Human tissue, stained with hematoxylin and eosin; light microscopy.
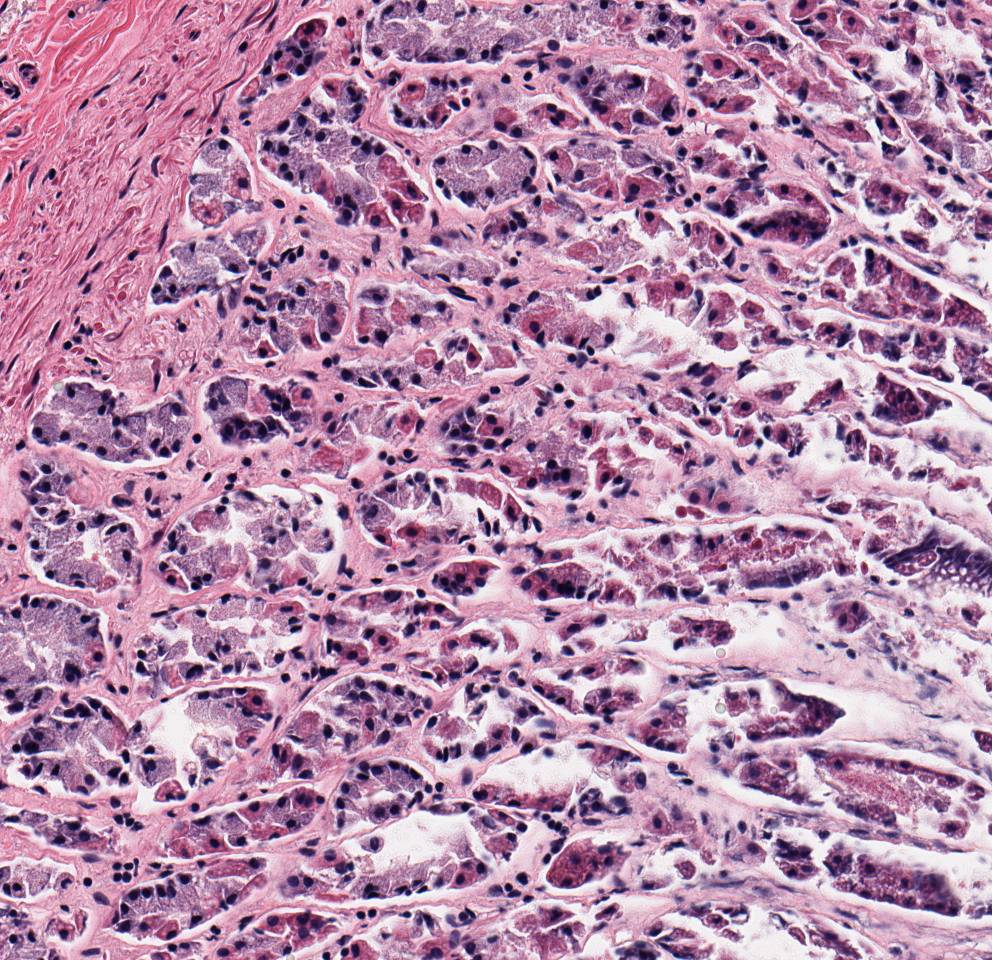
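Stomach: closely packed glands fill most of the field, separated by thin strands of pink stroma. Gland profiles are mostly rounded on the left and more elongated on the right. Many gland cells, most prominent in the left half, have finely granular purple-grey cytoplasm consistent with chief cells. The stroma holds many small dark round nuclei.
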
